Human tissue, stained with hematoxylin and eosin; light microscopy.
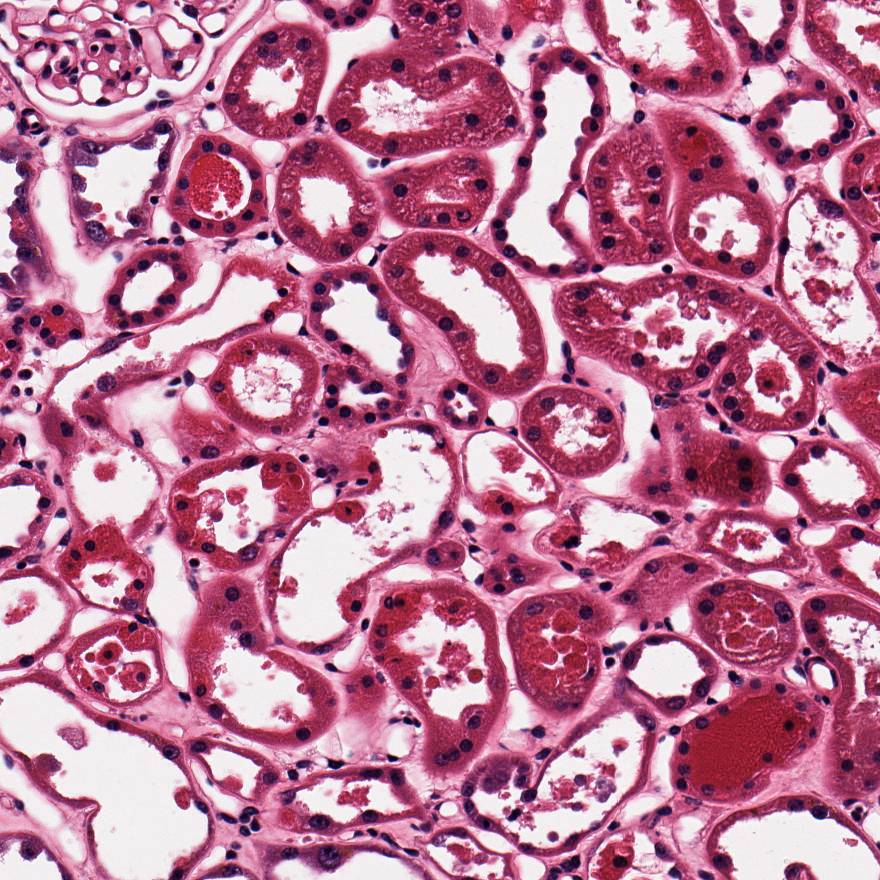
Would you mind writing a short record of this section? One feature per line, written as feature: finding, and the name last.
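Tubules: closely set, packing the field, cut in round and oval profiles
Glomerulus: partly cut, at the top-left corner
Nuclei: tubular, small, round, dark-staining
Stroma: scant thin strands between tubules, with small capillaries
Name: renal cortex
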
